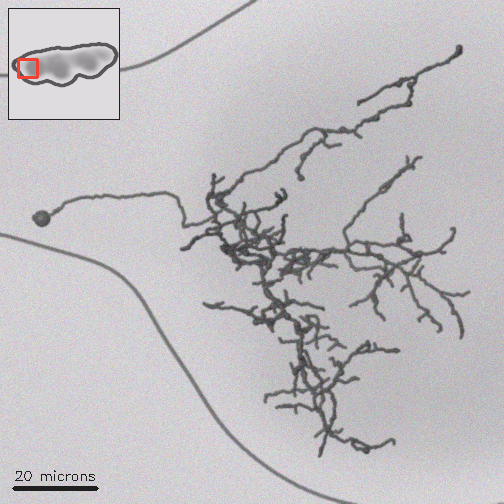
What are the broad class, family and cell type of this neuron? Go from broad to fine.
nerve-cord intrinsic neuron; hemilineage 16B; IN16B114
